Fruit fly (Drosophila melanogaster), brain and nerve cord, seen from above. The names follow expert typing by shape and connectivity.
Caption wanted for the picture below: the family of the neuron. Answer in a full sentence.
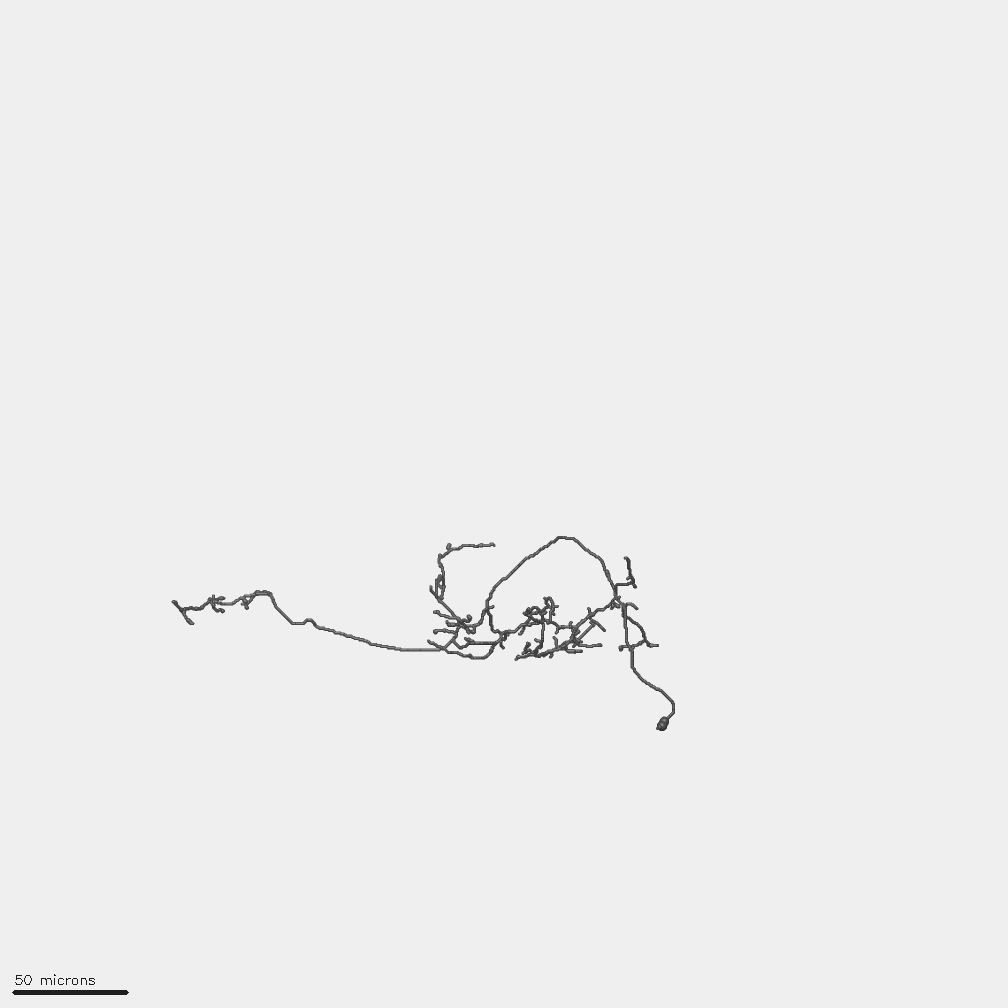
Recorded: The family is hemilineage DM6_central1.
